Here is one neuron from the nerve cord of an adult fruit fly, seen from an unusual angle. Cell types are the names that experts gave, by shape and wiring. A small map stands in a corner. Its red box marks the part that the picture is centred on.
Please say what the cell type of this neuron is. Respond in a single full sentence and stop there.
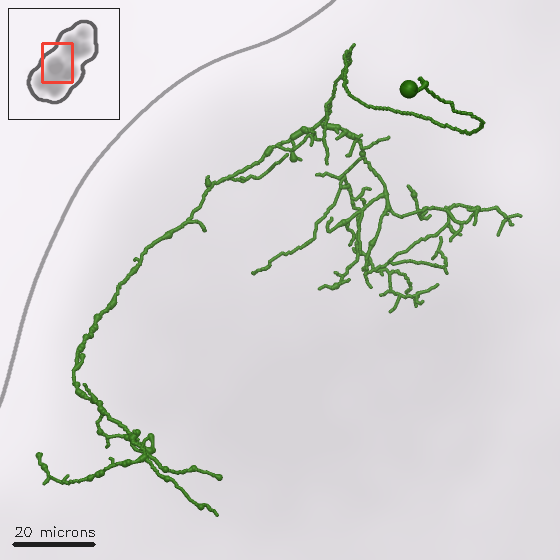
For this neuron, the cell type is IN03B071.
